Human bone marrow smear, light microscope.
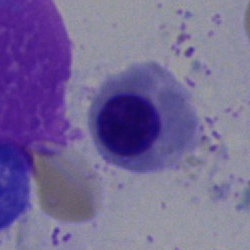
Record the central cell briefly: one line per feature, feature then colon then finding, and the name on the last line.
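Outline: somewhat irregular, not smoothly circular
Nucleus: off-centre, toward the left side
Chromatin: dense, an even dark purple
Cytoplasm: pale blue-grey, widest rim on the right
Cell: erythroblast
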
